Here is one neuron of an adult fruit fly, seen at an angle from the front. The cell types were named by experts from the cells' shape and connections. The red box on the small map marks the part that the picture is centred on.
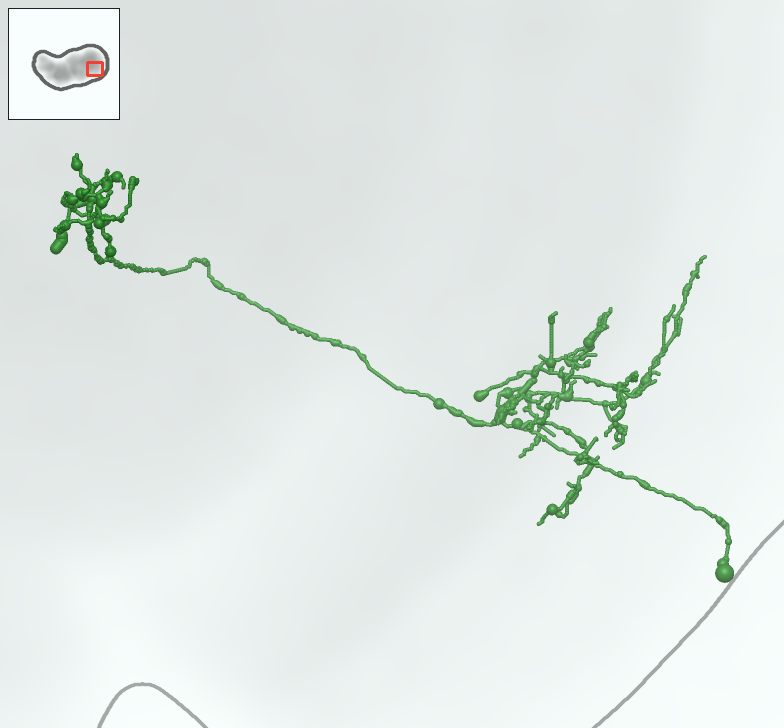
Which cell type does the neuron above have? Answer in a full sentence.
The cell type is Tm36.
